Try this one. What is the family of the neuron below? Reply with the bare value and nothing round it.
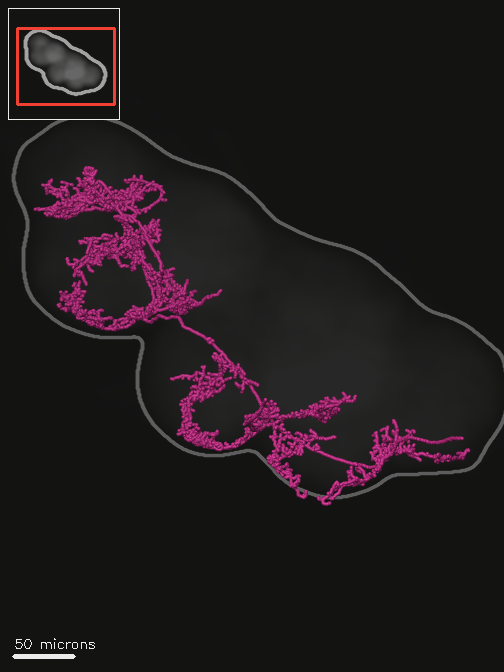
hemilineage 01B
